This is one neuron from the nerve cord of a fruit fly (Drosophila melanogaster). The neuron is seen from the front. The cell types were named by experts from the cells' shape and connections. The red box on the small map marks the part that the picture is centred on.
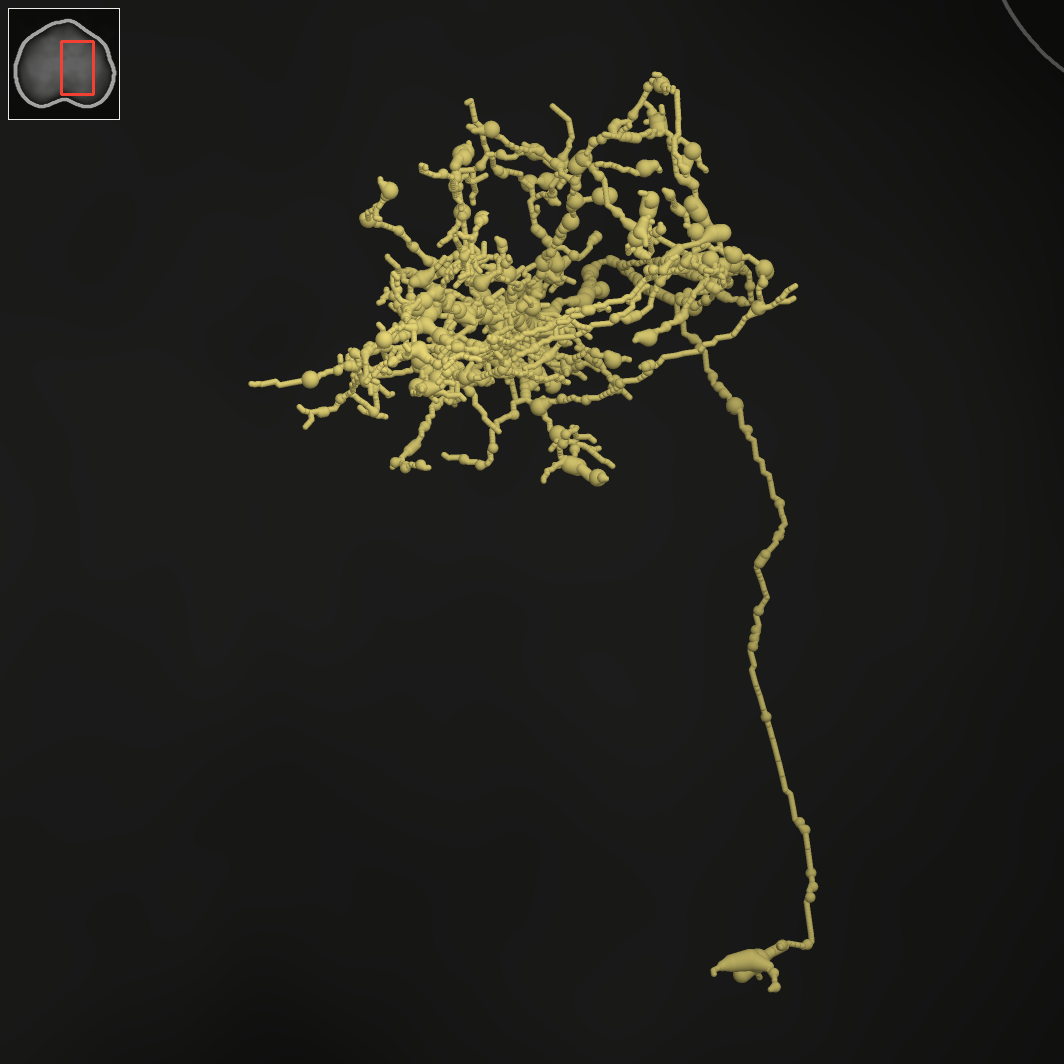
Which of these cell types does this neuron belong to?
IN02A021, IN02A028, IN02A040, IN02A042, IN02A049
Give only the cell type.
IN02A021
